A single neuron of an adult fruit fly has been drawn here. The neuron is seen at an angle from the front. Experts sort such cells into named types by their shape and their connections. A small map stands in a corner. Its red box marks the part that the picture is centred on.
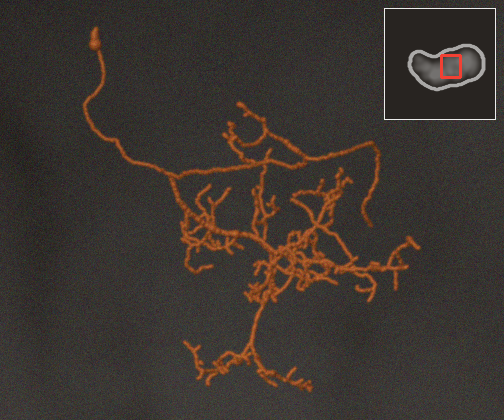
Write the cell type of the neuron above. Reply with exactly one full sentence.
What this neuron is, by cell type, is AOTU049.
